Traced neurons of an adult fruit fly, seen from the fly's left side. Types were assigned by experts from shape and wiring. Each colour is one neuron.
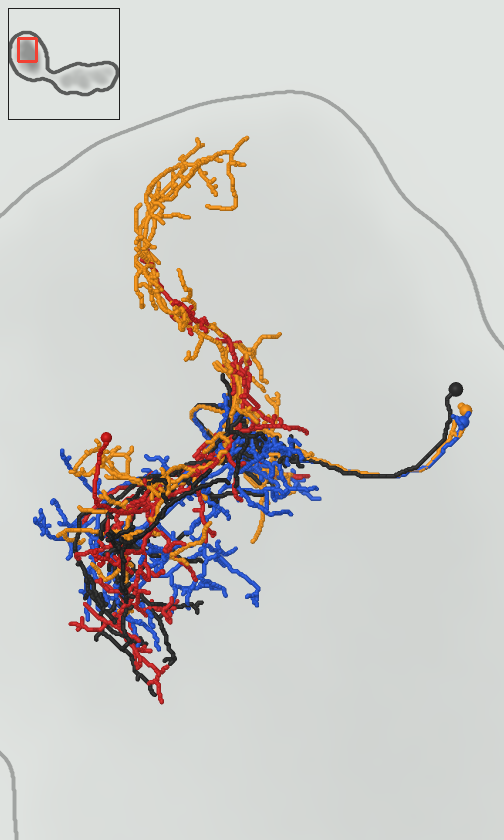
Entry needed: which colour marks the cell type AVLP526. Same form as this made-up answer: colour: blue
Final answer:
colour: black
